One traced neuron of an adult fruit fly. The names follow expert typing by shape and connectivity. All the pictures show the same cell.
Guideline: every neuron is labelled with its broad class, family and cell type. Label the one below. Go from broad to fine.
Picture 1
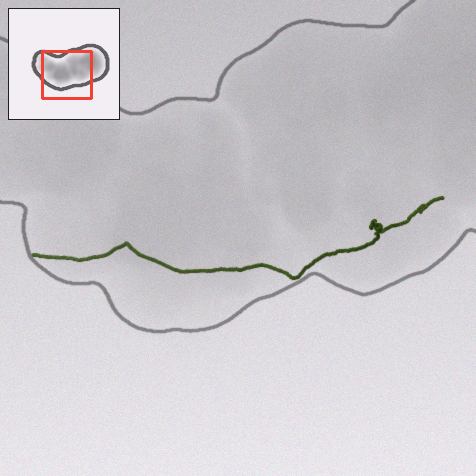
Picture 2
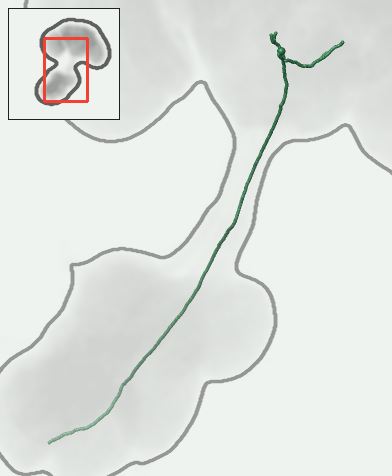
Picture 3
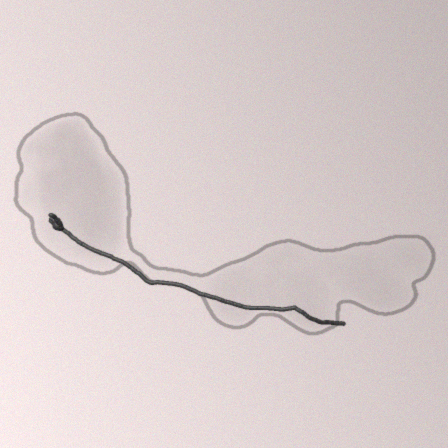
sensory neuron ascending to the brain; class gustatory; LgAG8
